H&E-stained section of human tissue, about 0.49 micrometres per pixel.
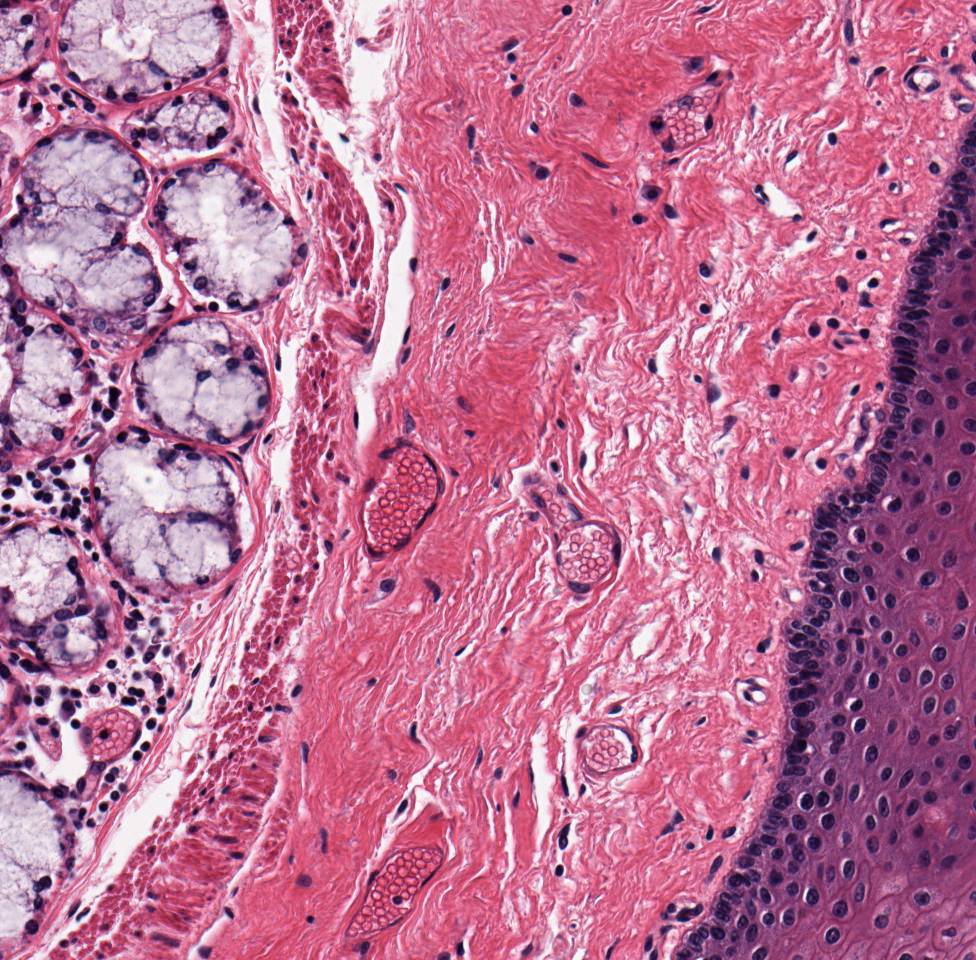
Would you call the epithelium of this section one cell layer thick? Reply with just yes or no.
No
